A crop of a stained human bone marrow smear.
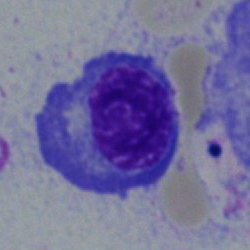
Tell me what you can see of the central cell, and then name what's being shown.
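Look first at the cytoplasm: it is a deep blue, with no granules anywhere in it. Just to the left of the nucleus, that cytoplasm holds a pale, clear zone. The outline is roughly round, though its edge is slightly uneven. This is a plasma cell.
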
